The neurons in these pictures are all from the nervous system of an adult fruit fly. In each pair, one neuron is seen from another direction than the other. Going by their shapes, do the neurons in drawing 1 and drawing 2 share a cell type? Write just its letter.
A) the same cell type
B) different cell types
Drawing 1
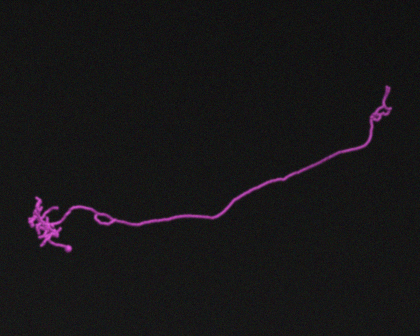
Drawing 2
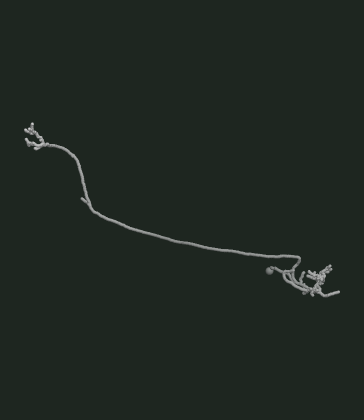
A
